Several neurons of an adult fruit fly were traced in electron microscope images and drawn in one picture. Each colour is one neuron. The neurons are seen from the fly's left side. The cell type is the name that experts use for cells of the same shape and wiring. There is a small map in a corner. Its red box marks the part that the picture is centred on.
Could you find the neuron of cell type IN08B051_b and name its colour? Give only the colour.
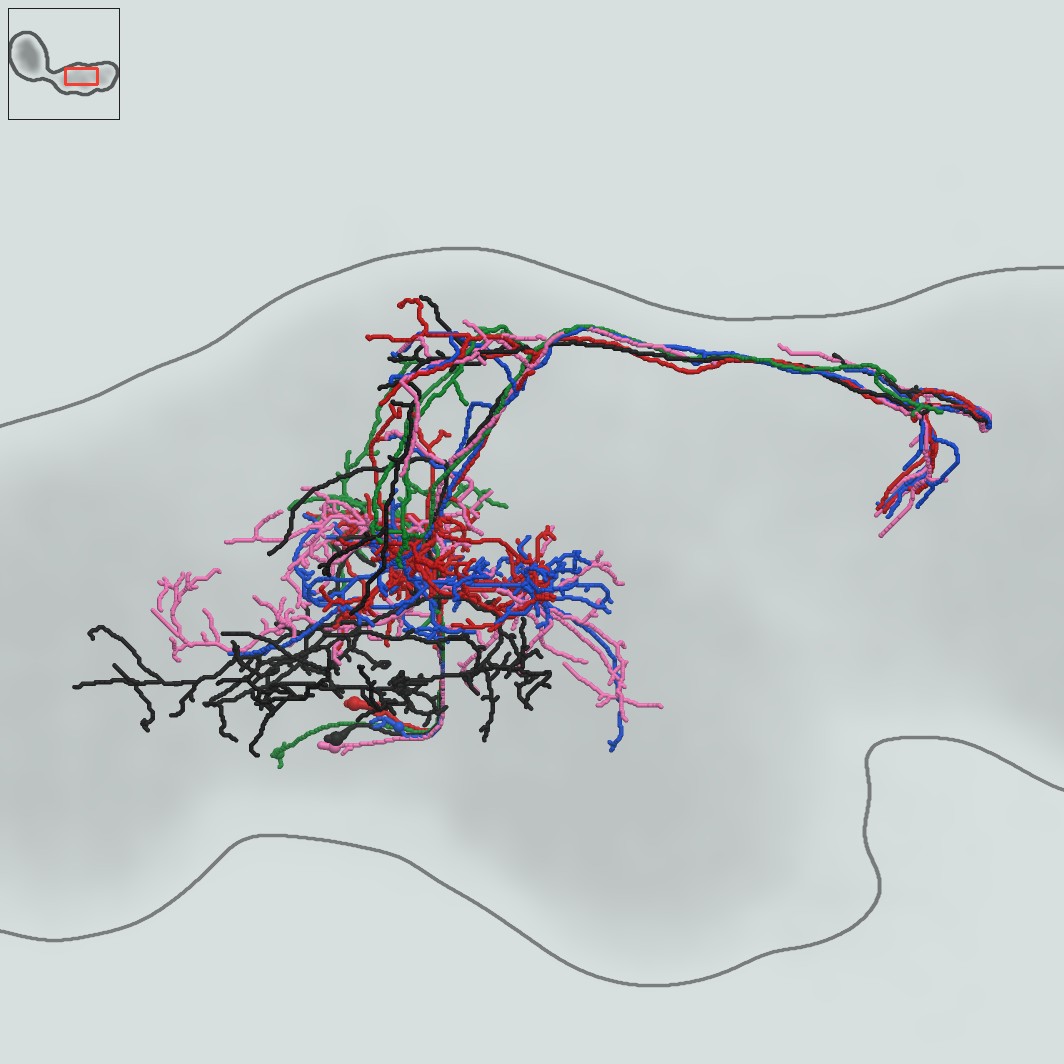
blue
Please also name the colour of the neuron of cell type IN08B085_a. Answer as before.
black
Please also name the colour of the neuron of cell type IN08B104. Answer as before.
green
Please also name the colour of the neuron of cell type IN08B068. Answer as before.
pink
